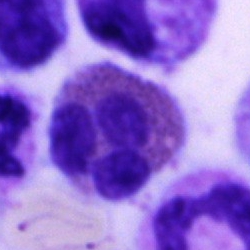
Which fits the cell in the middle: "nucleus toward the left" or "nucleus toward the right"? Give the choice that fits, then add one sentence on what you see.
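Nucleus toward the left. The cytoplasm is seen most widely in the upper right part of the cell.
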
